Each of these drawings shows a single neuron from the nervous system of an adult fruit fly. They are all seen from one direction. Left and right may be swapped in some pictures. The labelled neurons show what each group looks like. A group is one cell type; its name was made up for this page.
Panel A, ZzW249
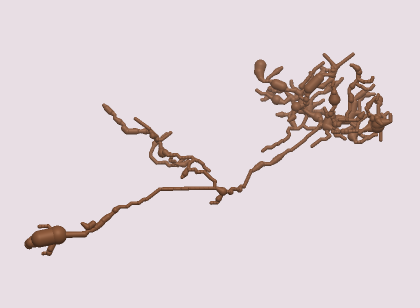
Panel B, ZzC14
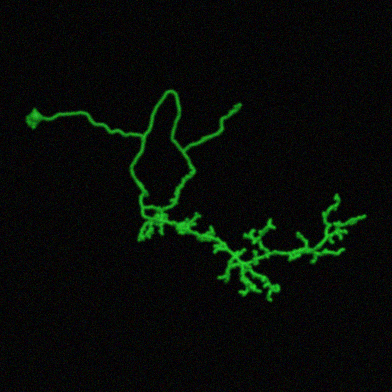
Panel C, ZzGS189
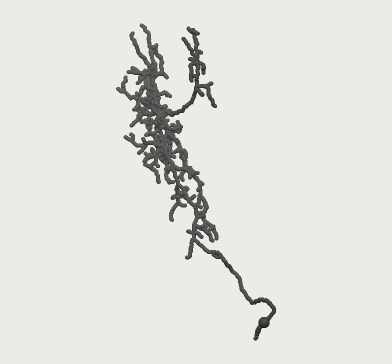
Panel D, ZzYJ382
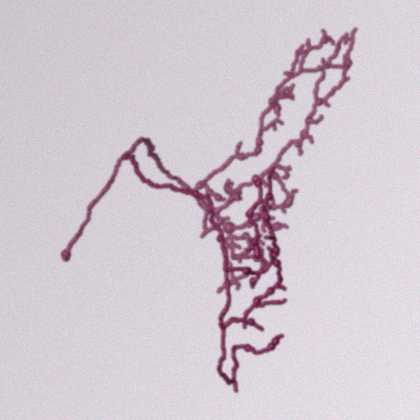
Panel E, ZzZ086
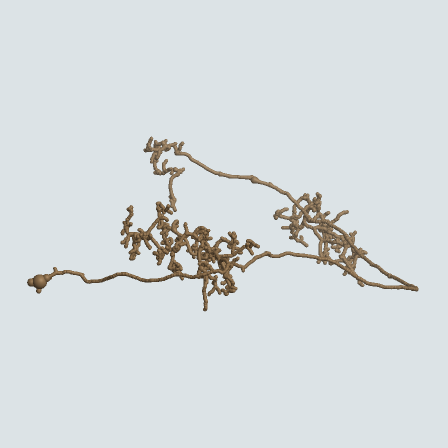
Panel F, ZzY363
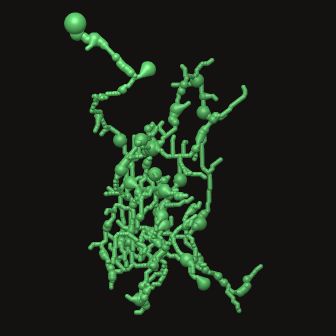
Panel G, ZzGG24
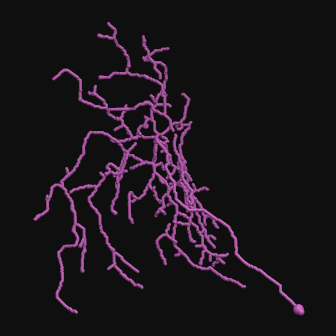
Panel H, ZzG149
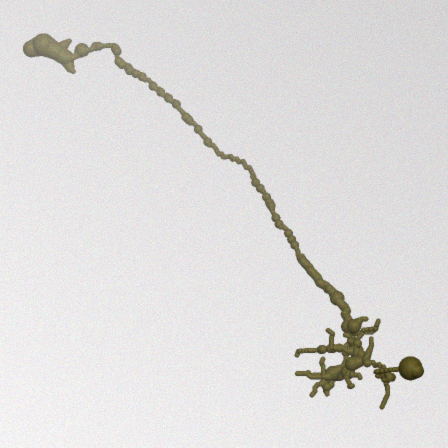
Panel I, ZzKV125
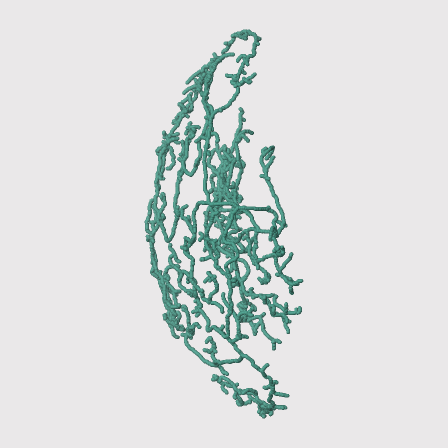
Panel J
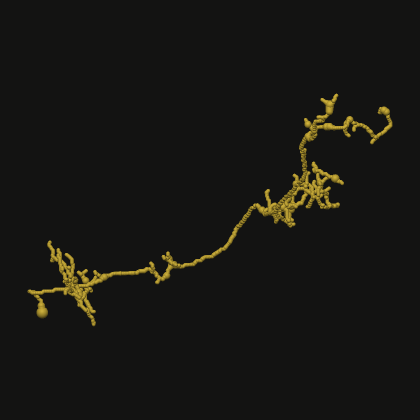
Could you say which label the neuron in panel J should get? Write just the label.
ZzZ086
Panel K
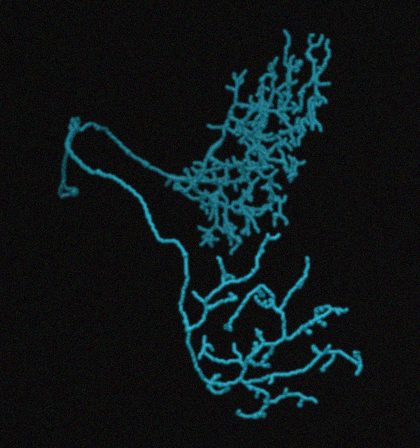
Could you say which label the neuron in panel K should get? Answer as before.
ZzYJ382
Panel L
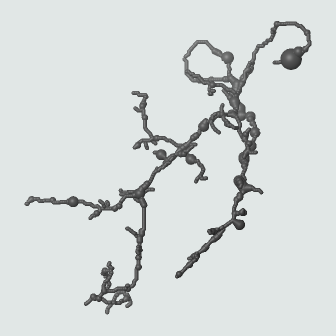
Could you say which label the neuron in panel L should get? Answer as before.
ZzC14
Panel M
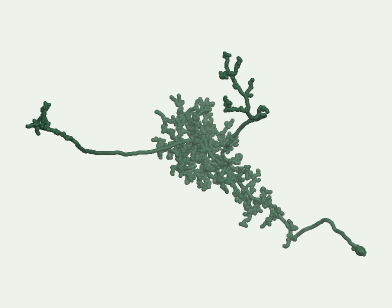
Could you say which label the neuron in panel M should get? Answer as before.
ZzGS189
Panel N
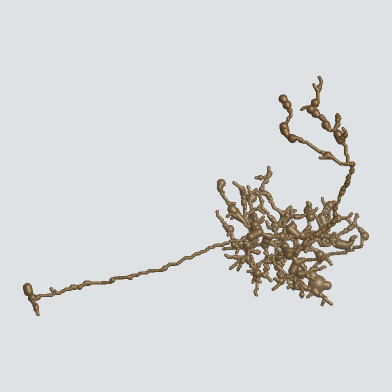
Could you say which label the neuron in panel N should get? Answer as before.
ZzGS189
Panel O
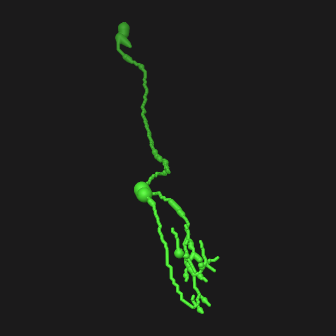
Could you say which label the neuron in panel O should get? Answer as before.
ZzG149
